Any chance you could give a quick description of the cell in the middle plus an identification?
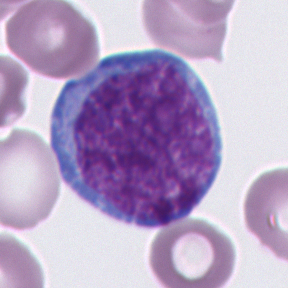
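Look first at the chromatin: it is finely granular, not coarsely clumped. Around the nucleus, the cytoplasm makes only a narrow rim. Take your time scanning that rim, and you will see no granules in it and no vacuoles either. This cell is a myeloblast.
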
